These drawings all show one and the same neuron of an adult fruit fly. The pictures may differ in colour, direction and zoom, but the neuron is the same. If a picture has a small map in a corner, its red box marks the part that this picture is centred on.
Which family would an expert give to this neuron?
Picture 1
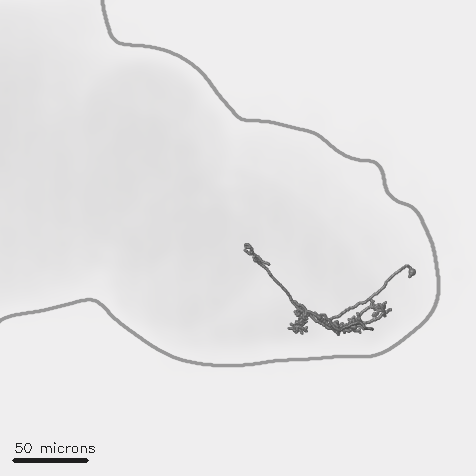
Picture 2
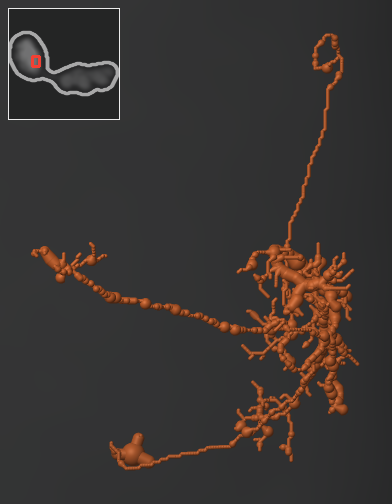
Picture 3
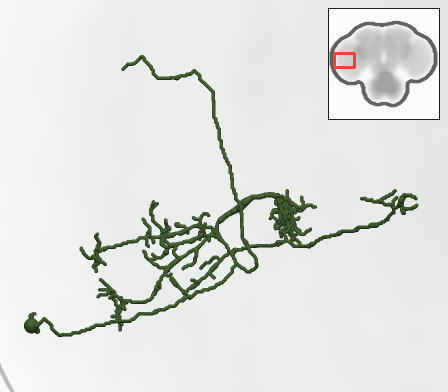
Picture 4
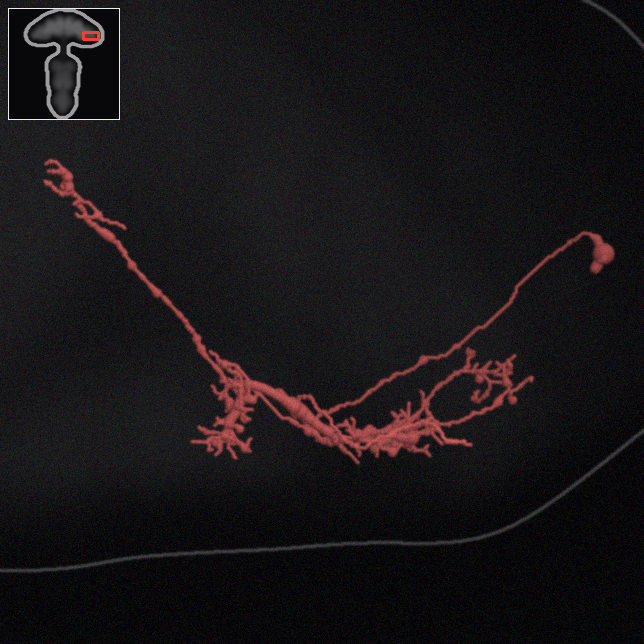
TmY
